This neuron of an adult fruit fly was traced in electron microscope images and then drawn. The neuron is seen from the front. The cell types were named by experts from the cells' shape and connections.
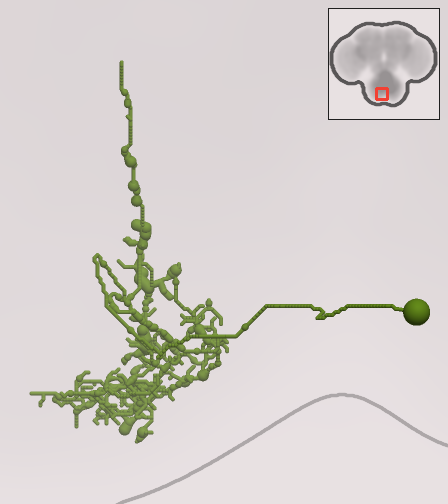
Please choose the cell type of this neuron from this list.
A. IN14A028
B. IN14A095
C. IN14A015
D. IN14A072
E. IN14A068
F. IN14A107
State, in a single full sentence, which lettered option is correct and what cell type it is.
As option F gives it, the neuron's cell type is IN14A107.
